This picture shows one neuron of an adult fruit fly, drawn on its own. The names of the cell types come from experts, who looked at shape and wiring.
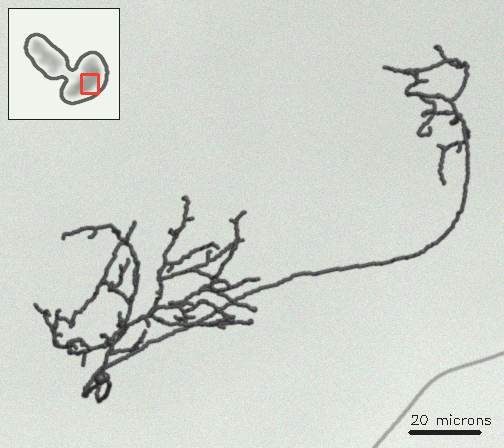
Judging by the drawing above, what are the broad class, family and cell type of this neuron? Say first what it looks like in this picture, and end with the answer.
It is in the brain and does not reach the nerve cord. The cell body can be seen at the lower left of the picture. Dozens of branch ends can be seen. Its broad class is central-brain intrinsic neuron. Its family is hemilineage LHl2_dorsal. It is of cell type SLP128.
